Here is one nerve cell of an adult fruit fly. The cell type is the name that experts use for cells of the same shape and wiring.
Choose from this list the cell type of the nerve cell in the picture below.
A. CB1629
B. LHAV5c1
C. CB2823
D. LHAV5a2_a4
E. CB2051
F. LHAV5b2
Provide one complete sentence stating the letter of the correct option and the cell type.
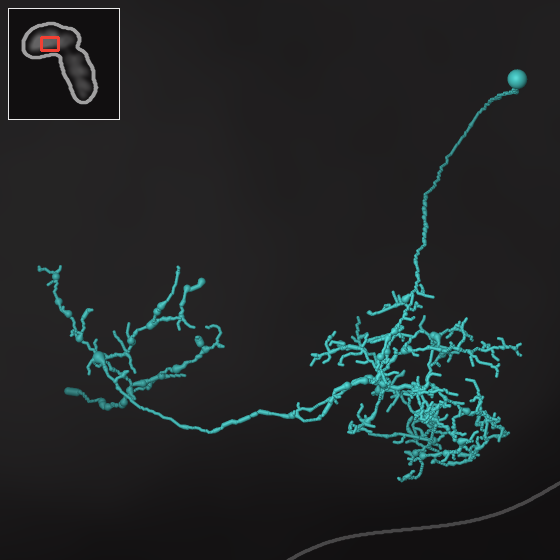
The cell type assigned to the nerve cell is CB2823, under option C.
